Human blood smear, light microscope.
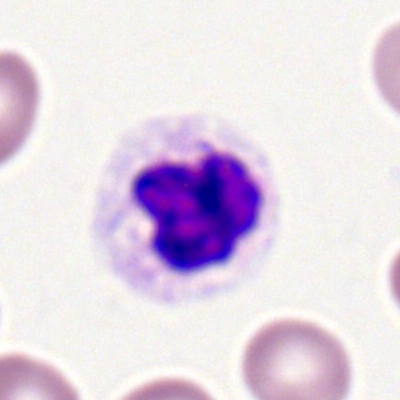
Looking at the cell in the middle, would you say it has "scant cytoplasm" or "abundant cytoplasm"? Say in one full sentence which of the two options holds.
This cell has a broad area of cytoplasm.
